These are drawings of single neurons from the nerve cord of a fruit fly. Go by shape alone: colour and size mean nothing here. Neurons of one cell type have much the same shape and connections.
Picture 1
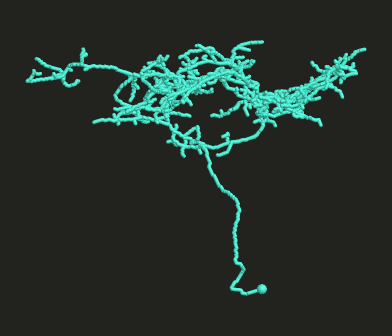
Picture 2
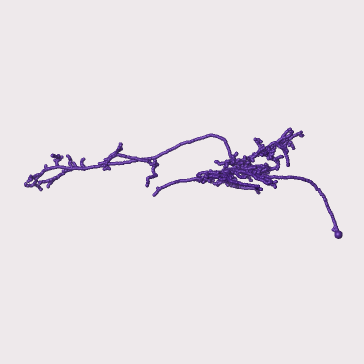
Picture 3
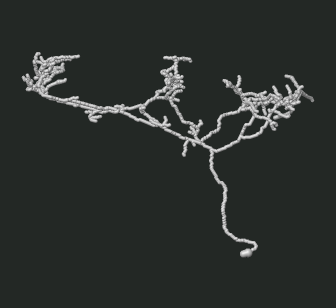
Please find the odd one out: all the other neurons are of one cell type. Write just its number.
2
